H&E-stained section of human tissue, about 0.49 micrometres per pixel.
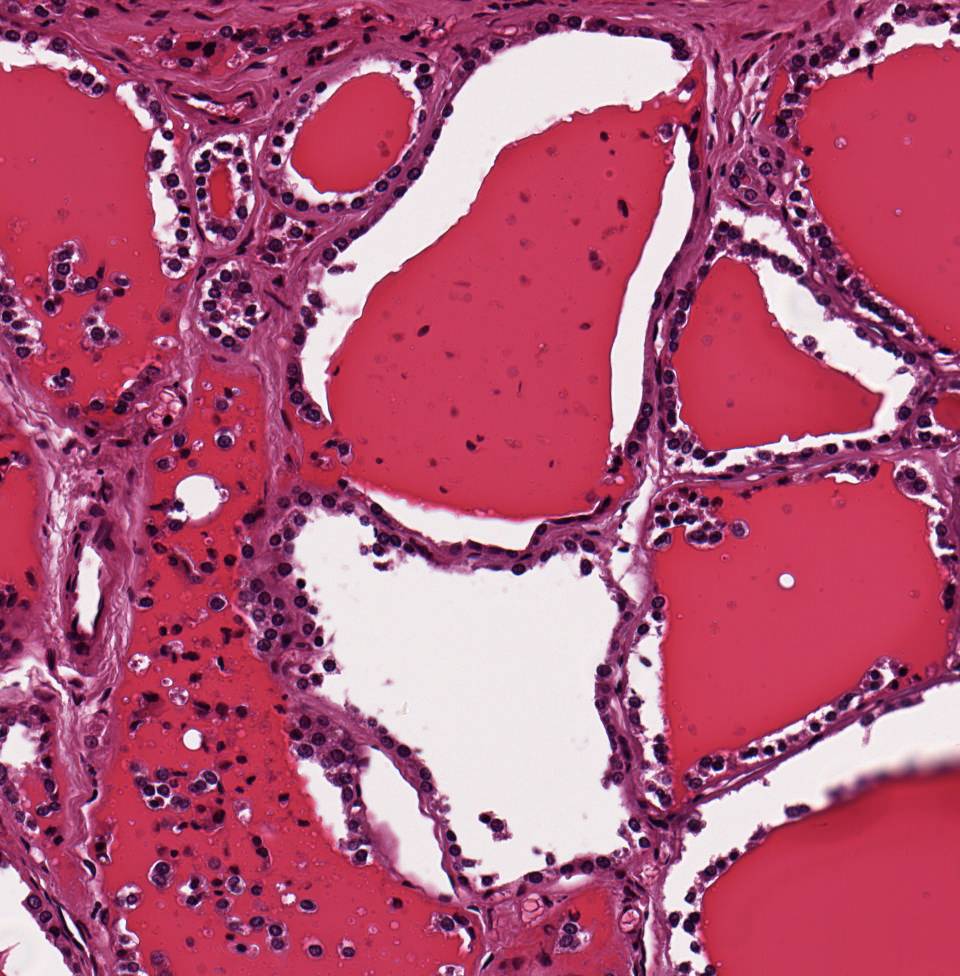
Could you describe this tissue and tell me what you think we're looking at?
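Closely packed rounded and angular follicles, separated only by thin partitions. Sizes vary widely: large in centre and right, small in upper left. Lining: single layer of flattened to low cuboidal epithelial cells. Nuclei small, round, uniformly dark. Thyroid.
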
